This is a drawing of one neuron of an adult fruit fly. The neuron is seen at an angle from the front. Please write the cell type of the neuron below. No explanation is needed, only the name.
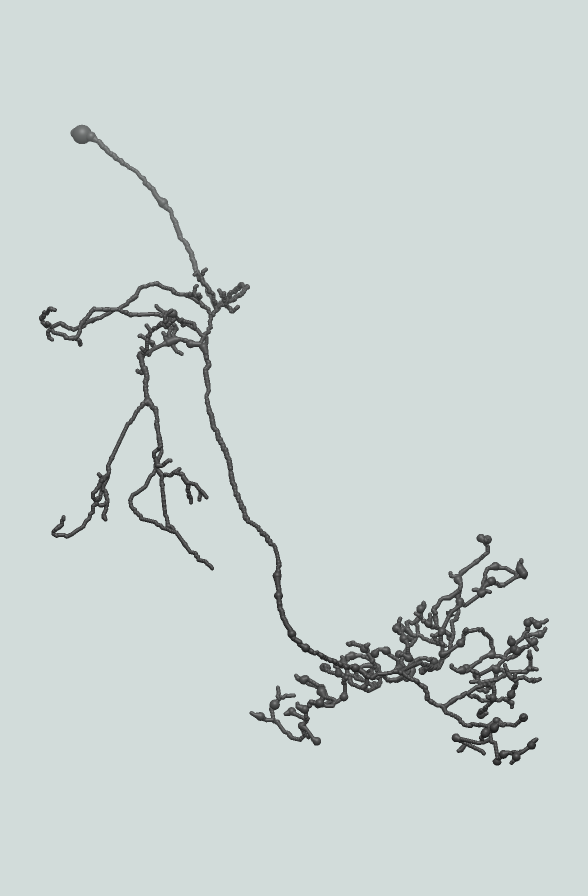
FB2F_b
